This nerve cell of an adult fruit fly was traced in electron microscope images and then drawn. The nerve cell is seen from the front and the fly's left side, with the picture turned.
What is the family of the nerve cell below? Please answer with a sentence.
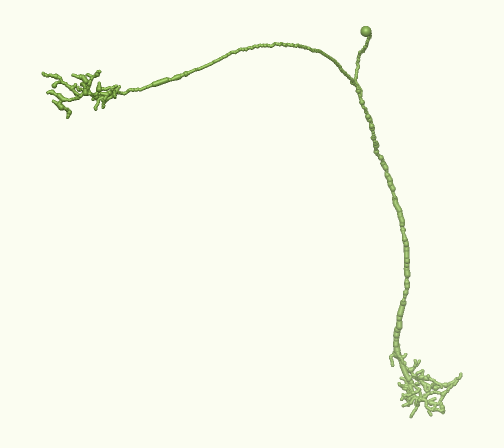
The family is hemilineage VPNd2.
